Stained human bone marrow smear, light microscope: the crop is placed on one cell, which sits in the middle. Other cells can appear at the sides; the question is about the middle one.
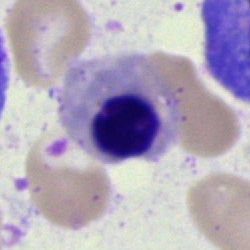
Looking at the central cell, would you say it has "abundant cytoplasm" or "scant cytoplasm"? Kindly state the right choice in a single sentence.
What surrounds the nucleus is plentiful cytoplasm.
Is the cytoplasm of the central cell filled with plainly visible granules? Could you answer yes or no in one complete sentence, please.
No, in the cell's cytoplasm no granules are visible.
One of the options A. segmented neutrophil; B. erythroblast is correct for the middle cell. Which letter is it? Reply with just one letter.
B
